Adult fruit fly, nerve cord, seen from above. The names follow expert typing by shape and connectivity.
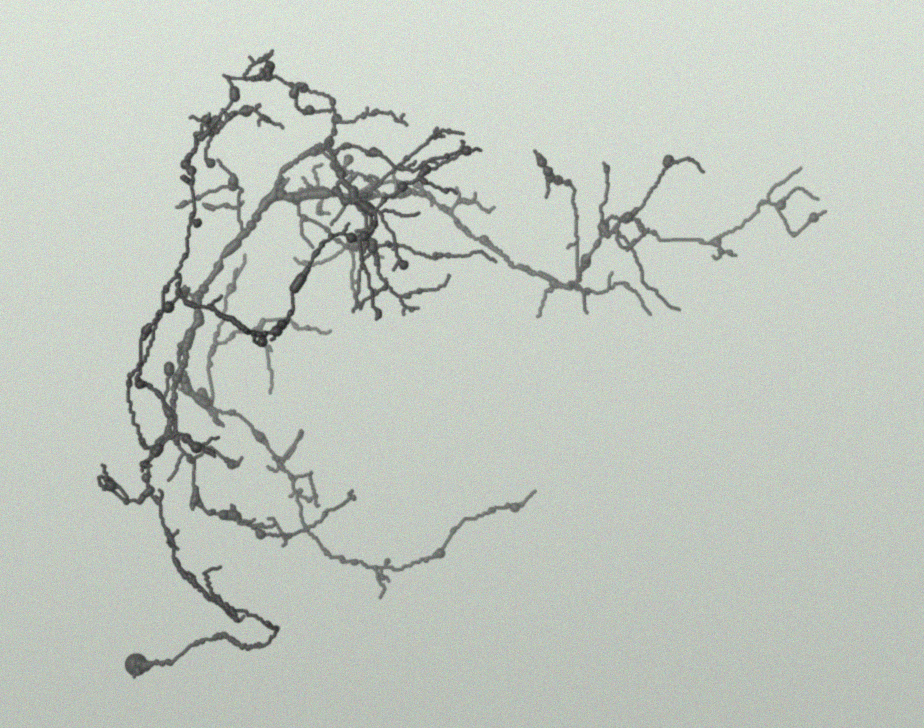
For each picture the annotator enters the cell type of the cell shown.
IN03A051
